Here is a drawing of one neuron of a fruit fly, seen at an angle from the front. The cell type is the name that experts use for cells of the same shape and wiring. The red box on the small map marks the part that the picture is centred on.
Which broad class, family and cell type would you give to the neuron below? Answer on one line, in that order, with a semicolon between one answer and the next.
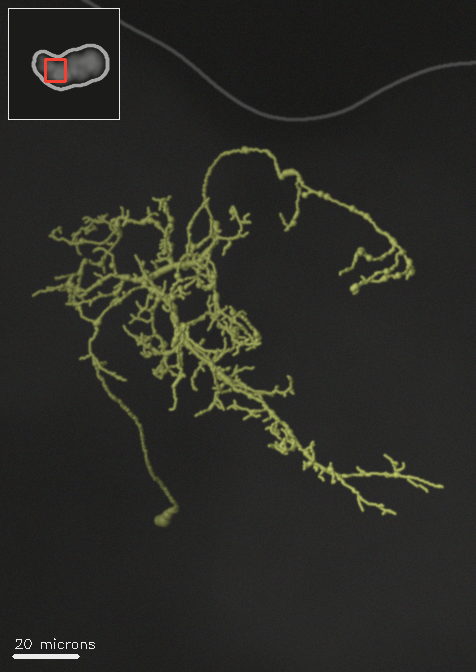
nerve-cord intrinsic neuron; hemilineage 06A; IN06A046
